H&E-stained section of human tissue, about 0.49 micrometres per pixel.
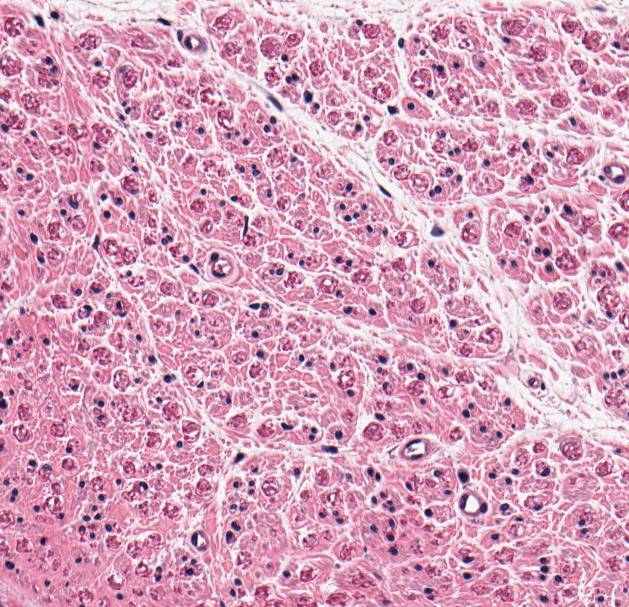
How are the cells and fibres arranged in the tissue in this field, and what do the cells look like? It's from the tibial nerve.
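You'll find the fibres bundled within thin, pale, wispy connective tissue septa. Most fibre profiles hold one central round nucleus; small dark round-to-elongated nuclei sit in the narrow gaps between fibres. The septa carry small vessels with rounded open lumens, one plainly empty at lower right.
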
